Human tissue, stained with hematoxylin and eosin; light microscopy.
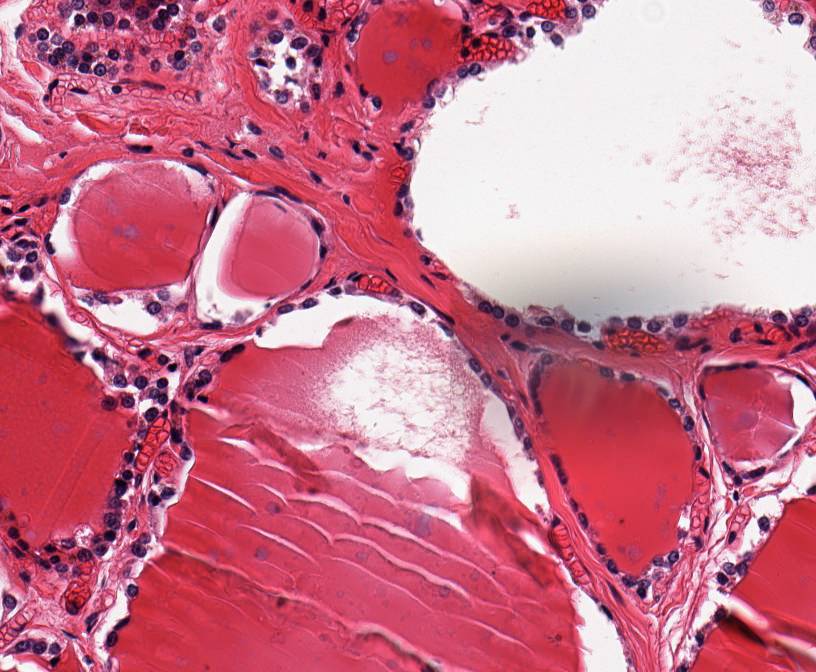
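Thyroid follicles, each lined by a single layer of flattened to low cuboidal epithelial cells with small, round, dark nuclei. Thin pink fibrous stroma separates them; a broader band crosses the centre diagonally. In two small left-of-centre follicles, pink contents have shrunk from the lining, leaving white clefts.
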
